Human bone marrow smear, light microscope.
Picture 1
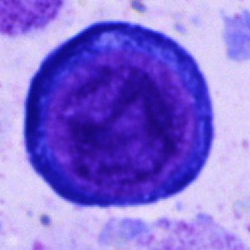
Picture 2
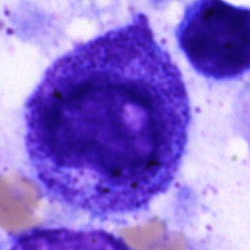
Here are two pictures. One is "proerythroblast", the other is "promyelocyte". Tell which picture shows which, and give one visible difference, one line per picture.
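The cell in picture 1 is a proerythroblast. No granules are visible in the cytoplasm.
The cell in picture 2 is a promyelocyte. Numerous fine purple granules are scattered through the cytoplasm.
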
